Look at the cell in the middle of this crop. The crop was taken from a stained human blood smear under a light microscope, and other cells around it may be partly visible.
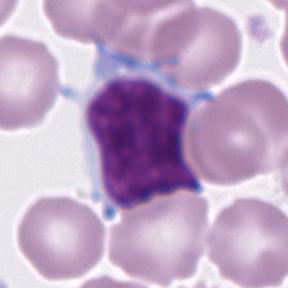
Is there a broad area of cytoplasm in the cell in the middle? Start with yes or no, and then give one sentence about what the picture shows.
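No. The cytoplasm is scant, forming only a thin rim around the nucleus apart from the projections.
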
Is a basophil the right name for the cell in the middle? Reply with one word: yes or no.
no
